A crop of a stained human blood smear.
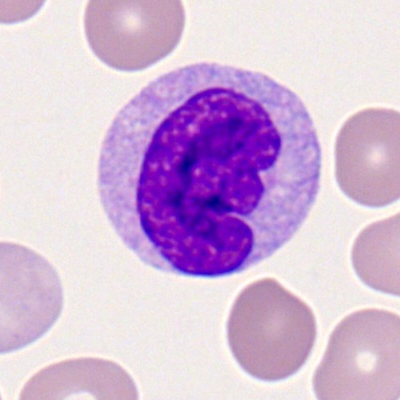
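monocyte at the centre, its outline round and smooth. The nucleus is kidney-shaped with the indentation facing right, and that's also the side where the pale lilac cytoplasm is widest.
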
